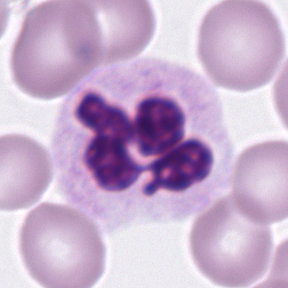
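Segmented neutrophil at the centre of this blood smear. Look first at the nucleus: it is split into separate lobes, joined to one another by thin strands. Its chromatin is dark purple and gathered into coarse clumps. Around it, the cytoplasm is plentiful and a pale pinkish-lilac. Look closely and you will find fine, faint lilac granules scattered through that cytoplasm.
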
